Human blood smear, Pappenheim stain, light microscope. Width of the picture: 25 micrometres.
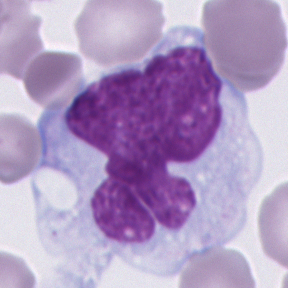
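Monocyte in a stained peripheral blood smear. Chromatin: fine and lacy, not clumped into coarse dark blocks. Cytoplasm: abundant, forming a broad rim around the nucleus, pale greyish blue. Vacuole: one, large, clear and round, at the lower left of the cytoplasm.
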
